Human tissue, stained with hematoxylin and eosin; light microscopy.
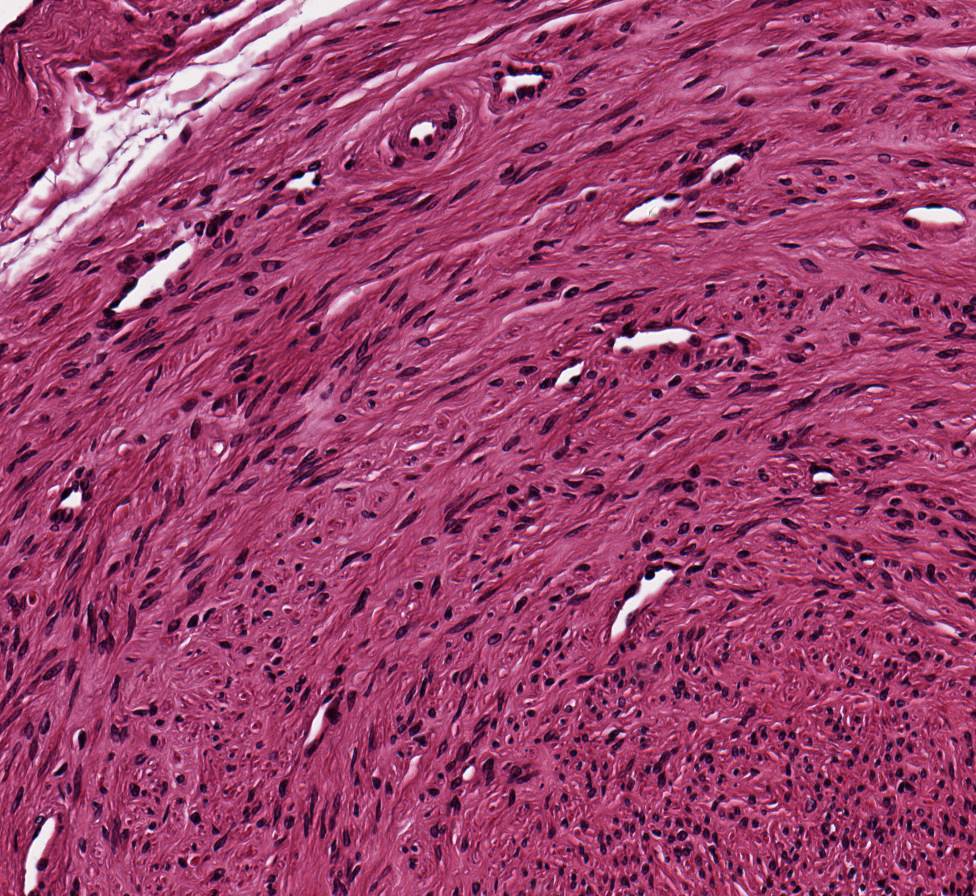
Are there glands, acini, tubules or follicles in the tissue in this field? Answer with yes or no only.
No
